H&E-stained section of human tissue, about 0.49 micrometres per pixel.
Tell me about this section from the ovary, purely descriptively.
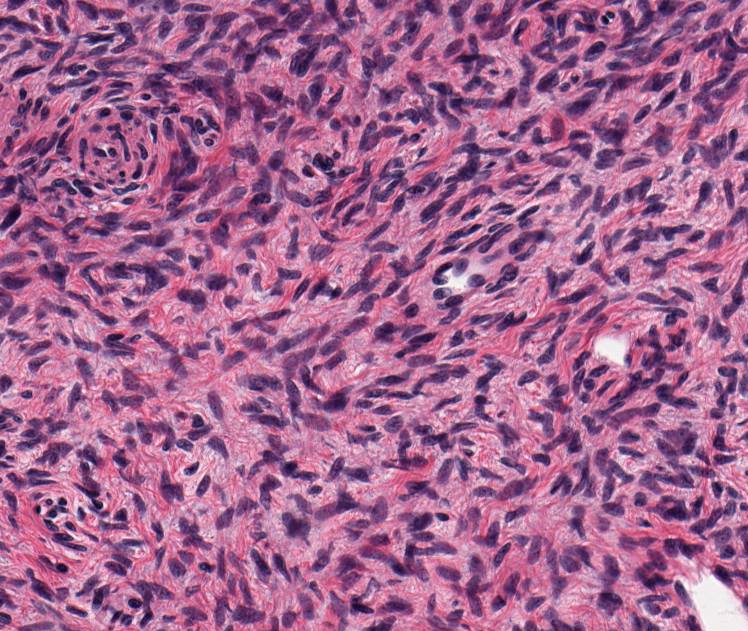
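Spindle cells, densely packed, occupy the entire field; neither epithelium nor glands are present. They are grouped in short bundles that cross one another in varying directions instead of flowing in a single parallel stream. Nuclei are elongated to oval and darkly stained, many tapering at the ends. The scant cytoplasm is pale pink, and the borders between cells cannot be made out.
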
